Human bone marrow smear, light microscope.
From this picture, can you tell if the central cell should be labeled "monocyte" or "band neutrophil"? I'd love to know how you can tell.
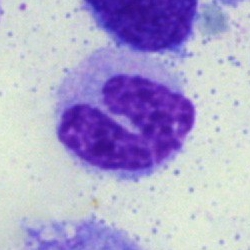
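This one's a band neutrophil. Look at the chromatin: it's dark purple and coarsely clumped, with paler gaps between the clumps.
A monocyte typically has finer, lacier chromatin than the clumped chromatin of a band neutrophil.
The cytoplasm has faint fine granularity, though no large coarse granules.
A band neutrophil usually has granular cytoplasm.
You won't find nucleoli in the nucleus, and there are no vacuoles in the cytoplasm either.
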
